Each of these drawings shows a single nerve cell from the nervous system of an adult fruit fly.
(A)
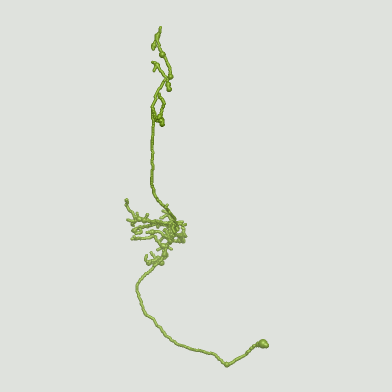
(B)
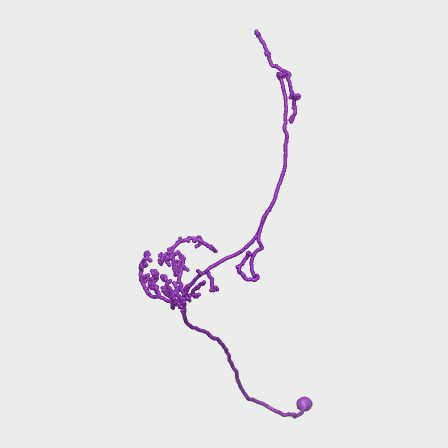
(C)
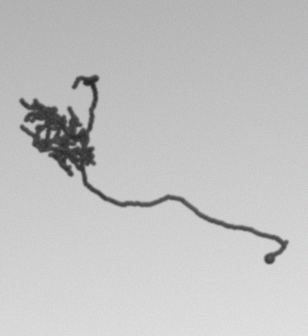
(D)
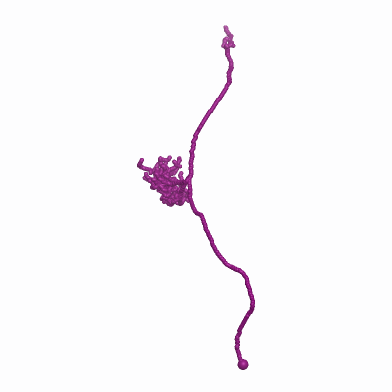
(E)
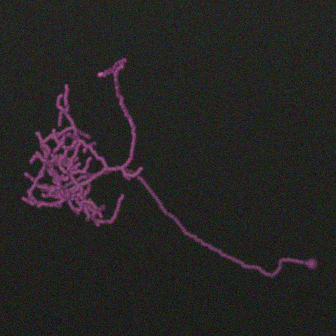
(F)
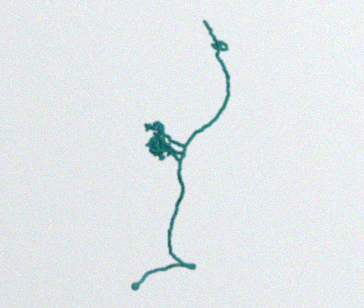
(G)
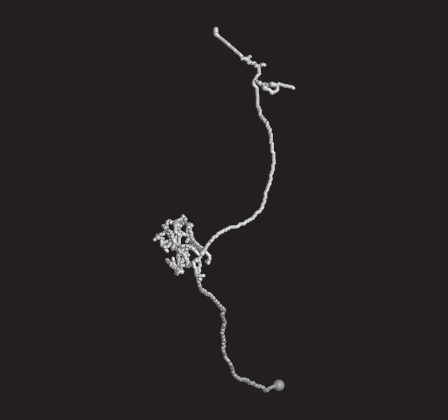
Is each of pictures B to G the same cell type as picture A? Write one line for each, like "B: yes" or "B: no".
B: yes
C: no
D: no
E: no
F: no
G: yes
